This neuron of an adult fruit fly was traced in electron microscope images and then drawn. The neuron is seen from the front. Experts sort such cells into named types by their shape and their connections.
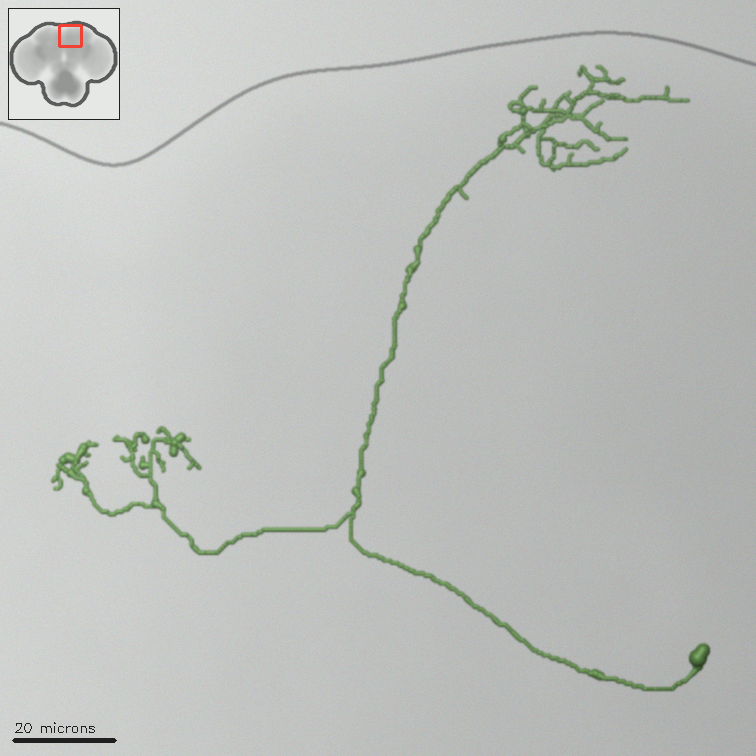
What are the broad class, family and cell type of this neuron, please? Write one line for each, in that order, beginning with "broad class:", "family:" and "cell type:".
broad class: central-brain intrinsic neuron
family: hemilineage AOTUv4_ventral
cell type: FB9B_b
